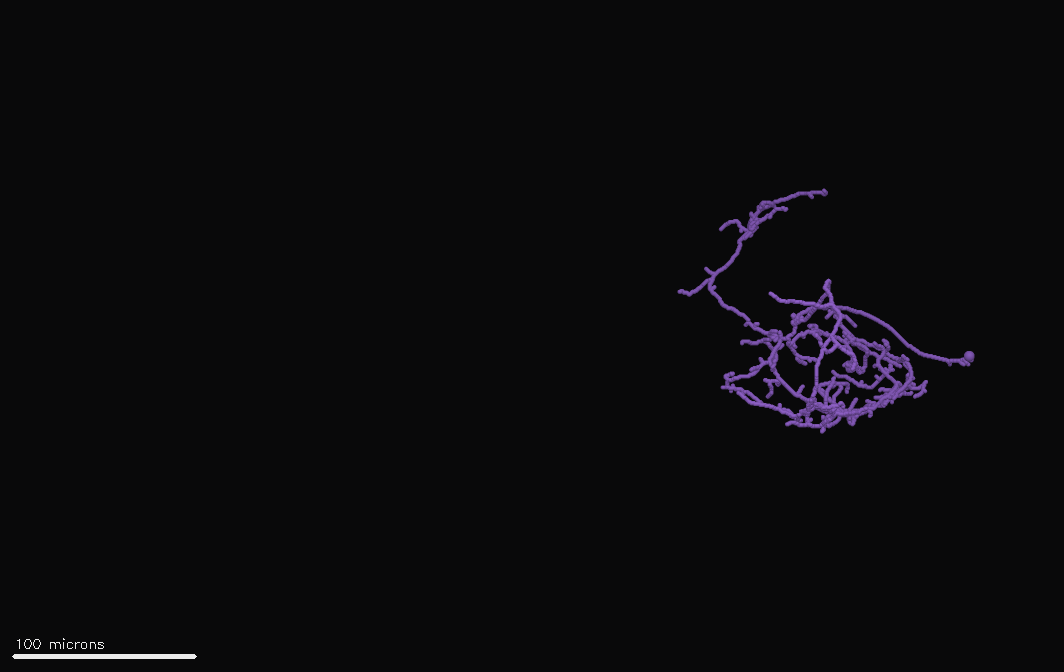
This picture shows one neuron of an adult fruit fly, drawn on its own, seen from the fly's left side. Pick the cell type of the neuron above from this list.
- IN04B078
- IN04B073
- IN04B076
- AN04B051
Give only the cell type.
IN04B076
